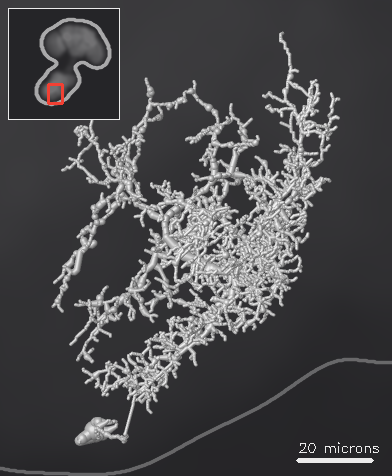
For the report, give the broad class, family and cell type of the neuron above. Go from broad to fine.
nerve-cord intrinsic neuron; hemilineage 13A; IN13A014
